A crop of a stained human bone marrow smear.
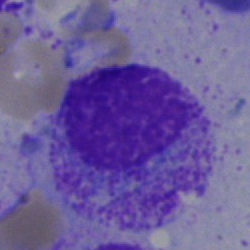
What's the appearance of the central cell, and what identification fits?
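Look first at the nucleus of the central cell: its chromatin has taken up a dense, dark purple stain. Now move to the cytoplasm, which is crowded with coarse purple granules. Notice that most of that cytoplasm lies below the nucleus. In the small gaps between the granules, the cytoplasm shows a pale bluish-grey colour. This cell is a myelocyte.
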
